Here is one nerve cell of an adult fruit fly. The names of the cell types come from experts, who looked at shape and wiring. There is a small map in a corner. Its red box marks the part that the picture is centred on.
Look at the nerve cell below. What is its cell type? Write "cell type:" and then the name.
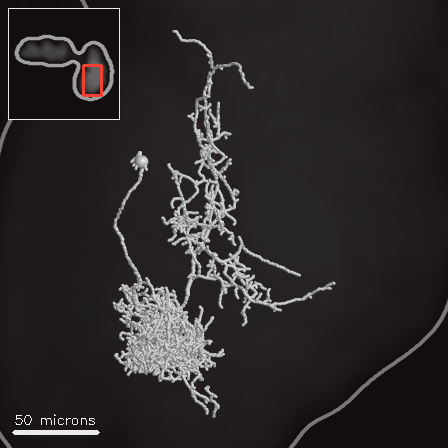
cell type: PPL202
